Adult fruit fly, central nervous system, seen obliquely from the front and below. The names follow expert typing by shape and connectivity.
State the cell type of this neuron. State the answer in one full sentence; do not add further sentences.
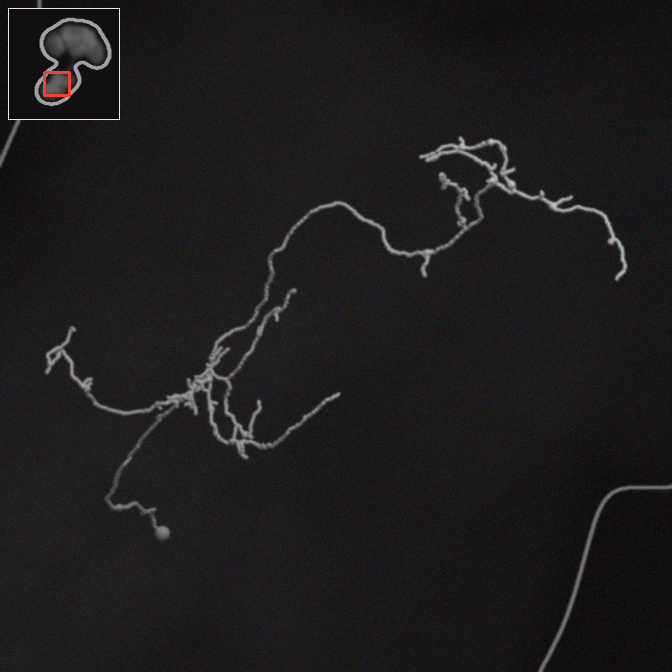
The cell type of the neuron here is IN03B091.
